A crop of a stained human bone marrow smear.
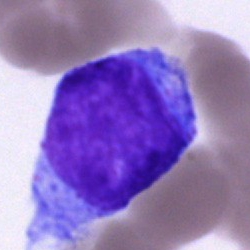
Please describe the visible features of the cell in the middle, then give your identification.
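Have a look at how much of the cell the nucleus takes up: it fills most of it. Its chromatin is deep purple, mottled with paler patches. Now follow the cytoplasm toward the lower left, where it draws out into a tapering tail. Scattered through that cytoplasm you can see fine dark purple dots. This cell is a blast.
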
